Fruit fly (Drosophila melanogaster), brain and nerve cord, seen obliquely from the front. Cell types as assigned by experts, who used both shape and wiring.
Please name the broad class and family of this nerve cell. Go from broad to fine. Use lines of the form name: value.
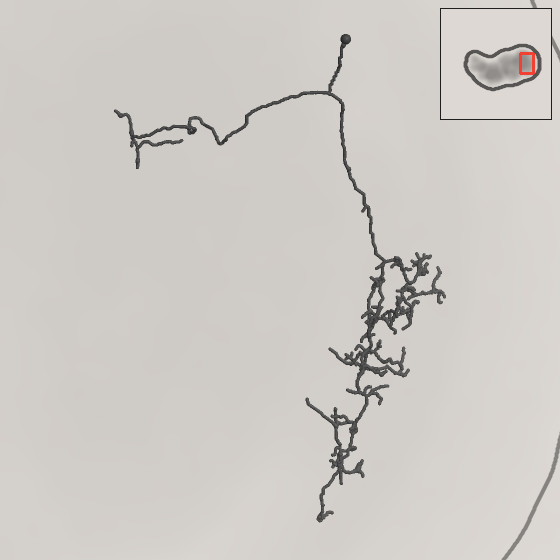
broad class: optic-lobe intrinsic neuron
family: MeLo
